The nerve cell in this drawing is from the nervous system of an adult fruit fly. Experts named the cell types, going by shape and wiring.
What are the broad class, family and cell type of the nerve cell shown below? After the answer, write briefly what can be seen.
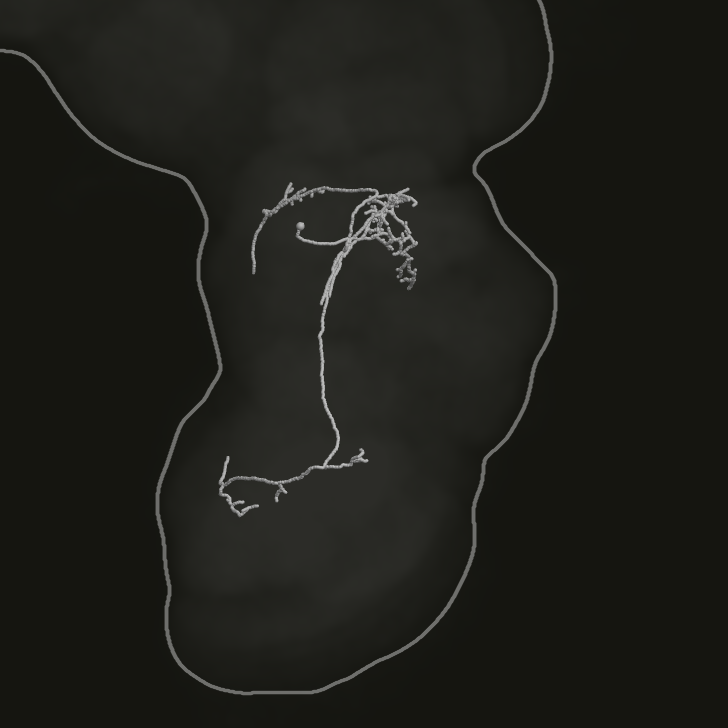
This is a central-brain intrinsic neuron. The family is hemilineage DM6_ventral. Its cell type is WED168. In this view it is taller than it is wide.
